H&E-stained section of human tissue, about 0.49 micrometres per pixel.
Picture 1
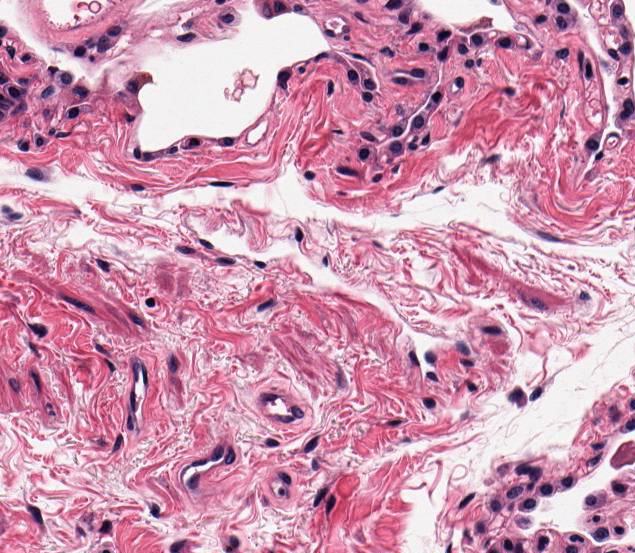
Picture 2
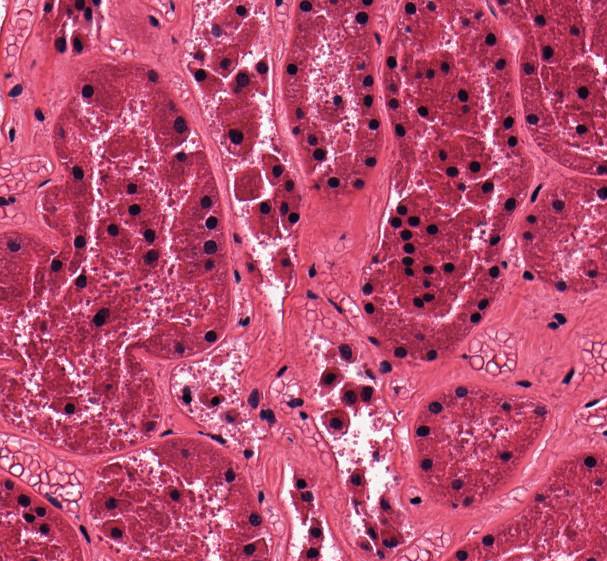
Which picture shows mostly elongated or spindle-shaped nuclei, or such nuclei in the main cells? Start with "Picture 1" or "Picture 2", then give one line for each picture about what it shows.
Picture 1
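Picture 1: The scattered nuclei within the collagen are small, dark and mostly elongated.
Picture 2: Each of the granular cells has a single small, round, dark nucleus.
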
